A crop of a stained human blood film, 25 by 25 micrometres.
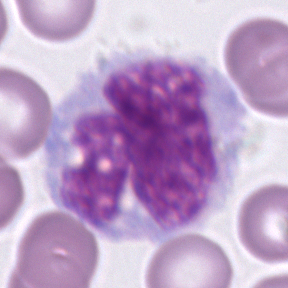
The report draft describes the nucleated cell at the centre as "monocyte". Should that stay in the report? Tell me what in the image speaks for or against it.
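Let me look first: the cell's outline is roughly round, and a deep cleft splits the nucleus into two unequal parts. The chromatin is coarse and clumped, dark purple masses with paler gaps between them, and a few small pale spots sit within the left part of the nucleus. The nucleus takes up about 60% of the cell's area. The cytoplasm is pale greyish blue, and short fine projections fringe the top edge.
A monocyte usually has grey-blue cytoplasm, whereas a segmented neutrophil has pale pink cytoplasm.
That colour speaks for monocyte and against segmented neutrophil, and it is what sets the two apart here. So yes, monocyte fits this cell.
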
